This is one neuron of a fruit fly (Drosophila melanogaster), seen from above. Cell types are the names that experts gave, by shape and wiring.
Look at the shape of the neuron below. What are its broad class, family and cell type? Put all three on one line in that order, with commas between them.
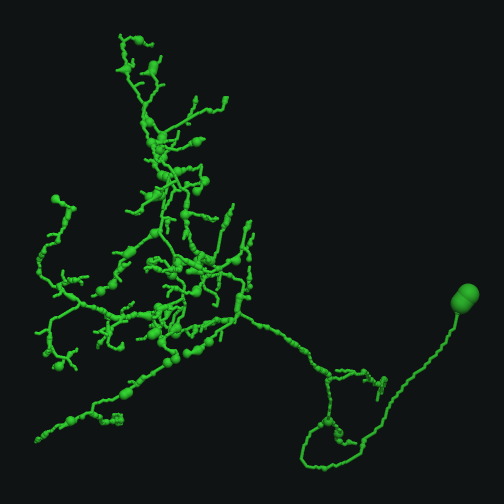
central-brain intrinsic neuron, hemilineage SLPpl2, CB2269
